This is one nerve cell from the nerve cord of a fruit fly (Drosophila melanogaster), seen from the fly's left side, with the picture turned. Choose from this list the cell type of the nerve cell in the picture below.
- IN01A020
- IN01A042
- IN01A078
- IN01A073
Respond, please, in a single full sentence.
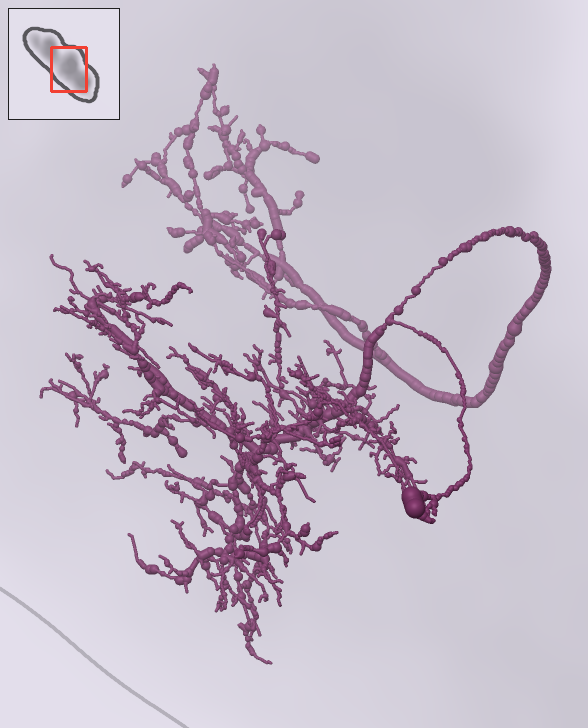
The type assigned to this nerve cell is IN01A020.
